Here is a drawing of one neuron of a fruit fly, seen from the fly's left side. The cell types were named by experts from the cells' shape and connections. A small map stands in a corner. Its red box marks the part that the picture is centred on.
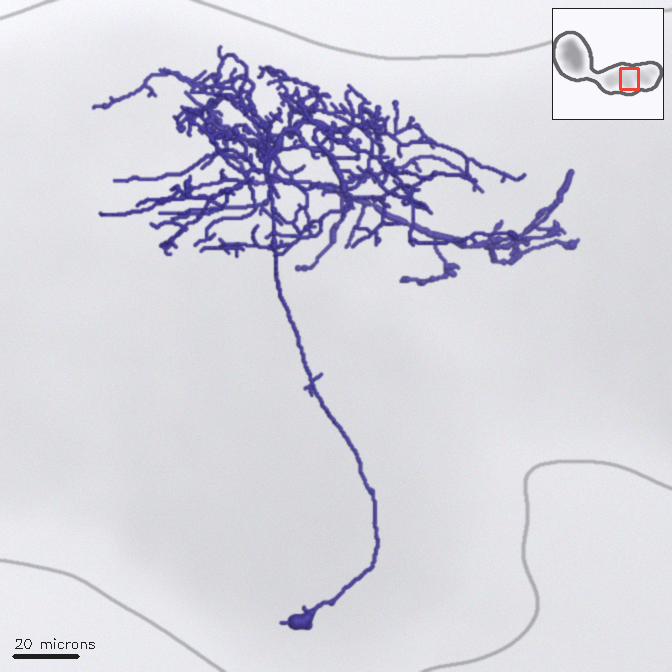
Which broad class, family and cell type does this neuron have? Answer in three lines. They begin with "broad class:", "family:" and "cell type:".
broad class: nerve-cord intrinsic neuron
family: hemilineage 06A
cell type: IN06A013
